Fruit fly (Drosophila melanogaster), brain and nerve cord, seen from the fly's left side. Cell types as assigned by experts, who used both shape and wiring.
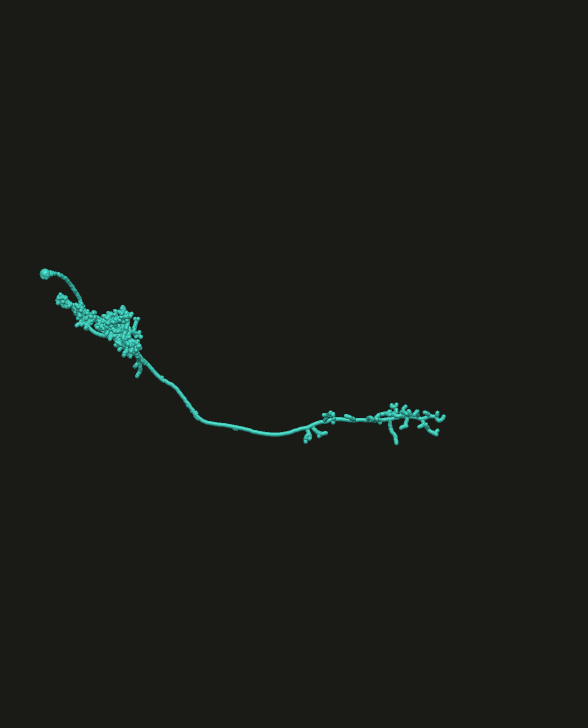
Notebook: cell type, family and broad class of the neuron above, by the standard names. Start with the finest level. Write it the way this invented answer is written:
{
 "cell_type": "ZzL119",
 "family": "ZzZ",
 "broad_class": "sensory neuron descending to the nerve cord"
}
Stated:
{
 "cell_type": "DNae002",
 "family": "hemilineage WEDd1",
 "broad_class": "descending neuron"
}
